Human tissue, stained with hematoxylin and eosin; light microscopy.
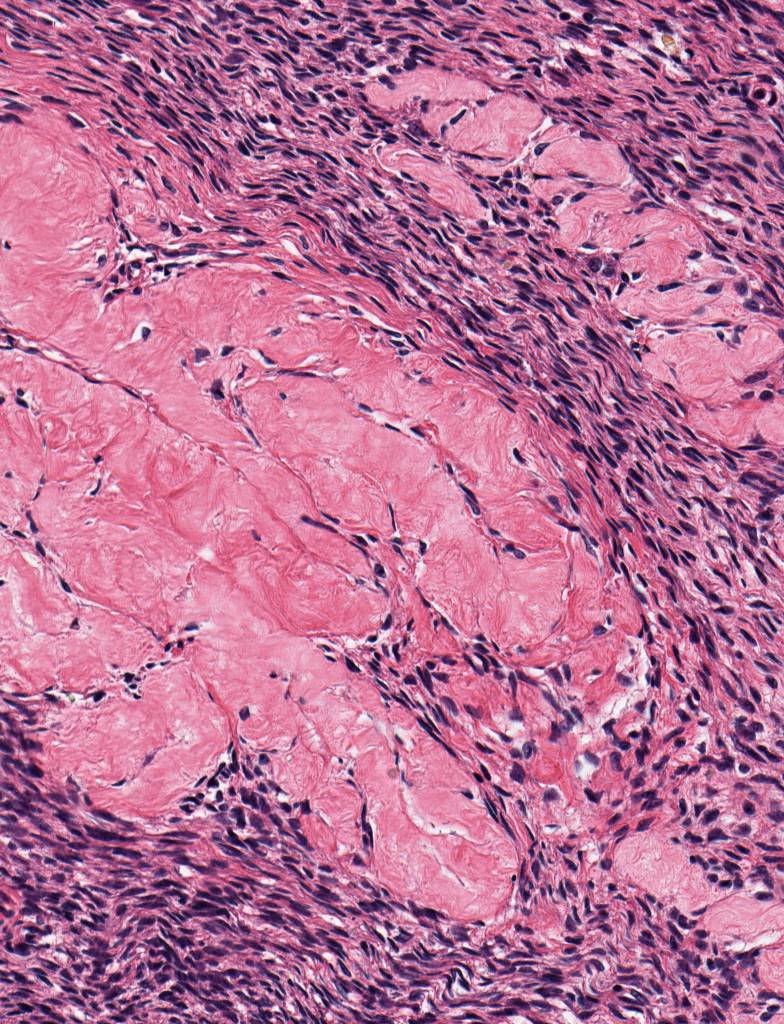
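Ovary: densely packed spindle cells surround large, irregular pink acellular masses, the largest at left and centre. They stream in fascicles from upper left to lower right, parallel to that mass's long axis. Nuclei are elongated, dark and tapered; cytoplasm is scant, pink, ill-defined. Single spindle cells form thin strands reaching into the narrow clefts between that mass's lobules.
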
